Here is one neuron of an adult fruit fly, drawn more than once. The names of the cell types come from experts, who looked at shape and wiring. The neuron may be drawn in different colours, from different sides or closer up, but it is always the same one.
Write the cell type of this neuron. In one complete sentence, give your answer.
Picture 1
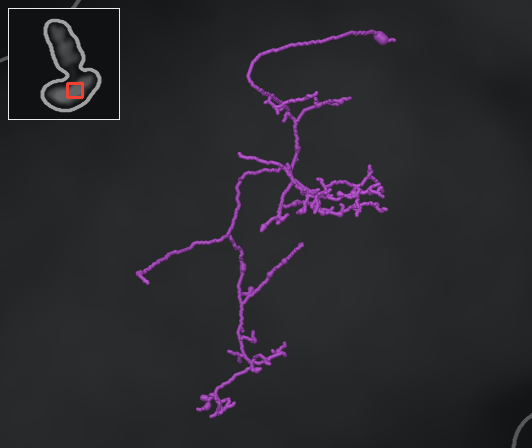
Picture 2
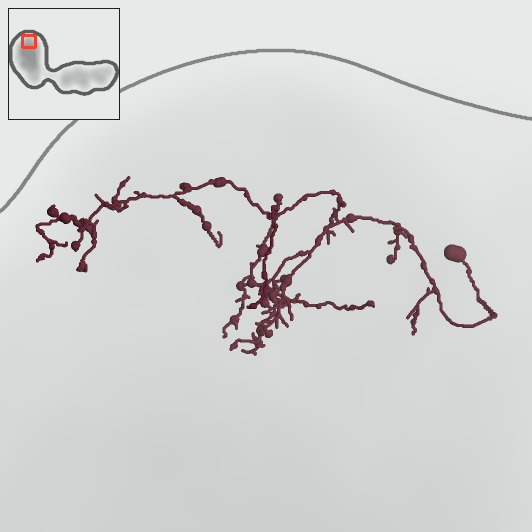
The cell type that this neuron has is CB2290.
